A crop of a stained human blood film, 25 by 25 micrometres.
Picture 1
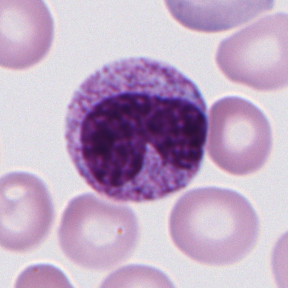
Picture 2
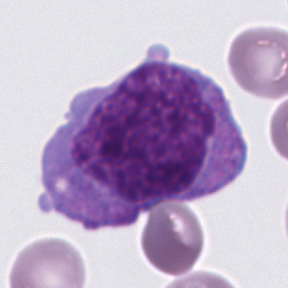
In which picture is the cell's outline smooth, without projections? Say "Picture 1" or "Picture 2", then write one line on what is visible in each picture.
Picture 1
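What picture 1 shows: The cell's outline is smooth and roundish, with no surface projections.
What picture 2 shows: A small rounded bleb projects from the top edge of the cell.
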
